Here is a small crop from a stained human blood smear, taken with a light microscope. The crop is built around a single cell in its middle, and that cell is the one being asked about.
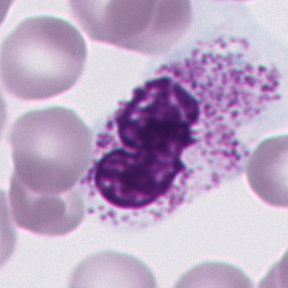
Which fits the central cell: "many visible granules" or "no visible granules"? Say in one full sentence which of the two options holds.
Visible granules are present in great number in its cytoplasm.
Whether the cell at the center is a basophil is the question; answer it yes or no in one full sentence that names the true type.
No, the cell in the middle of the field is a neutrophil, not a basophil as suggested.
